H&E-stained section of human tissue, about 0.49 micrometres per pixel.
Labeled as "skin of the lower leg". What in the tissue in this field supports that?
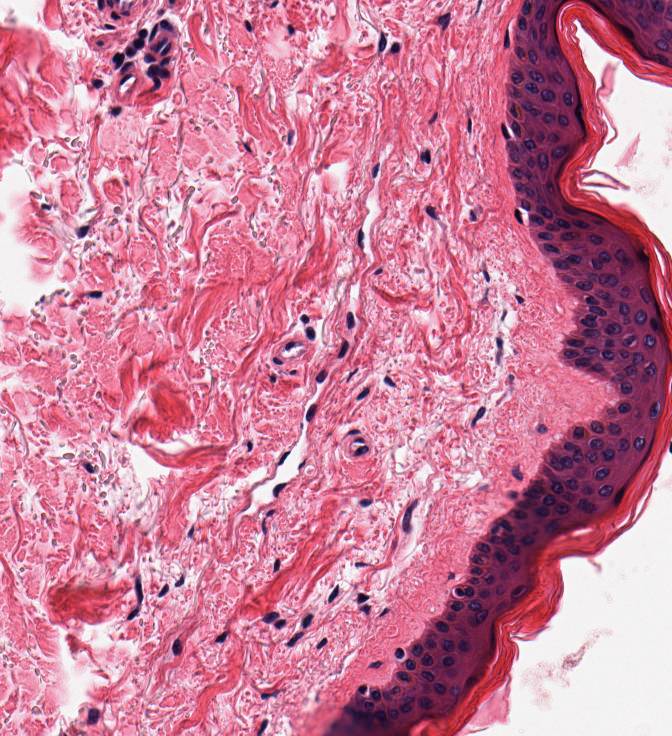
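Taking the skin of the lower leg point by point, first comes the layout: a strip of epidermis runs down the right edge of the field, and dermis fills the rest. Second, the epidermis is a stratified squamous epithelium topped by a wavy, eosinophilic keratin layer.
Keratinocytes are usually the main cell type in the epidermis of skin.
Third, the junction between epidermis and dermis is flat, with no rete ridges. Fourth, the dermis is sparsely cellular, holding scattered small, dark, spindle-shaped nuclei.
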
